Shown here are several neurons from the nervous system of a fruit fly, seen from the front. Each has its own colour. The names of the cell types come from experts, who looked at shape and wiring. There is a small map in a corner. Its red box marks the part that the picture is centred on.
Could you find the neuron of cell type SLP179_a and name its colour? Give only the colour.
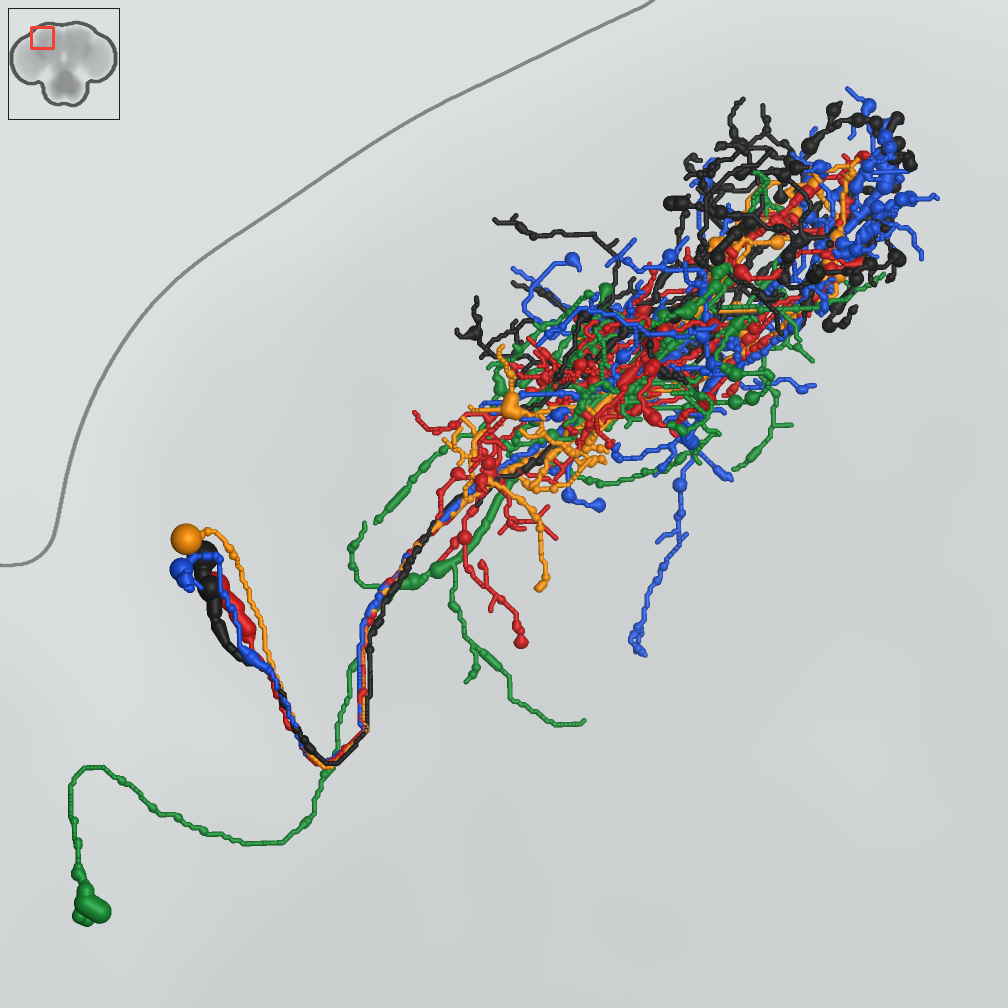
orange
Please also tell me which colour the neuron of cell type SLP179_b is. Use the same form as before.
red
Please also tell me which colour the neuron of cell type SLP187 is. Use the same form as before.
green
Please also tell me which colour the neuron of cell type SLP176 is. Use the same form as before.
black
